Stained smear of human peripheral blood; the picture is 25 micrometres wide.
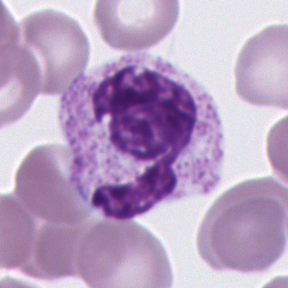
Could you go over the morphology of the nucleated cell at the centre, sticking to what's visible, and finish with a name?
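The outline strikes me as roughly round, smooth-edged, with no surface projections. In the nucleus there's a large upper mass and a smaller lower part bent beneath it, and I find no nucleoli. Many fine violet granules are scattered throughout the cytoplasm. So, a segmented neutrophil.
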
